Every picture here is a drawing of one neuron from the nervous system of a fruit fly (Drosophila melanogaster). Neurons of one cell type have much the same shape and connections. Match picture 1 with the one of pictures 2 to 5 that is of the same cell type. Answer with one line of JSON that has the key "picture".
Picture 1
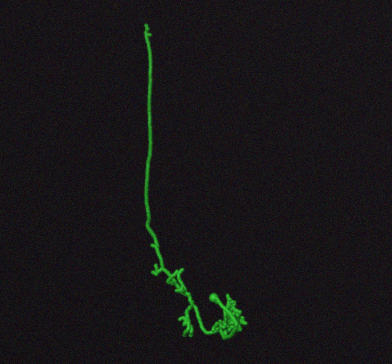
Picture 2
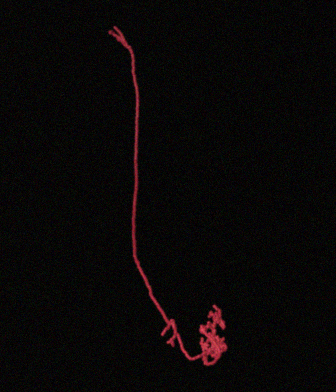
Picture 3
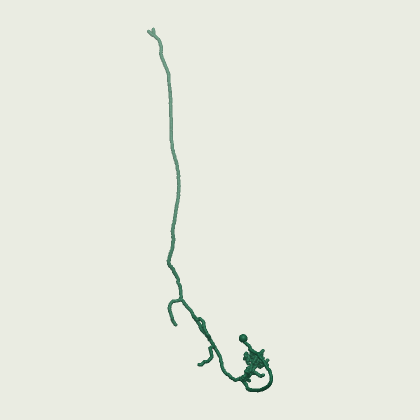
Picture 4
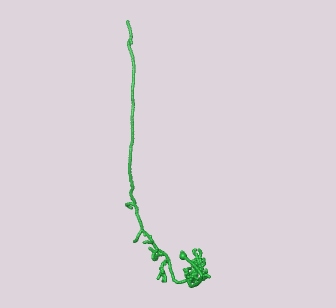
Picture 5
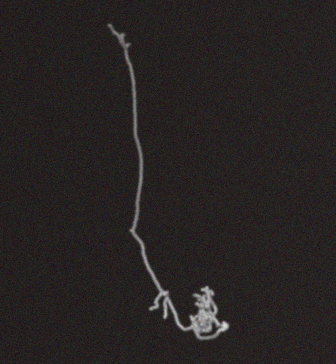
{"picture": 4}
